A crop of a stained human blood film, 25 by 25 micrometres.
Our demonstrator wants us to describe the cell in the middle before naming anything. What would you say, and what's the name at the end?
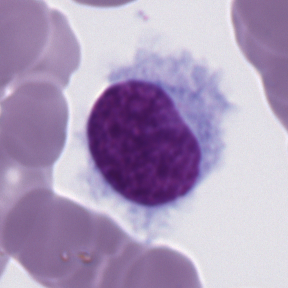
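First, the cytoplasm: it is widest on the upper right side of the nucleus and shows no distinct coloured granules. Next, the chromatin: dark purple and mottled. Then the nucleus: no nucleolus can be seen. Last, the name: hairy cell.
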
